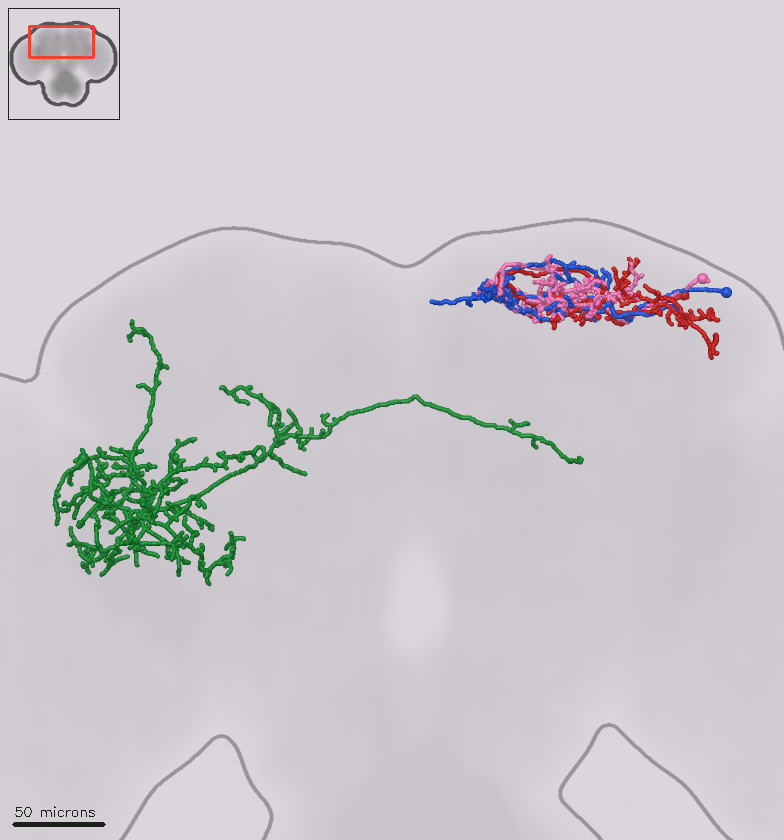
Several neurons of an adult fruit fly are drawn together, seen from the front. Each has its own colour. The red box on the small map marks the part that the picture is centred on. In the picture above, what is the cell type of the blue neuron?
SMP215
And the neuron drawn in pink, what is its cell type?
SLP265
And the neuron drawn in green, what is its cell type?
CB3561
